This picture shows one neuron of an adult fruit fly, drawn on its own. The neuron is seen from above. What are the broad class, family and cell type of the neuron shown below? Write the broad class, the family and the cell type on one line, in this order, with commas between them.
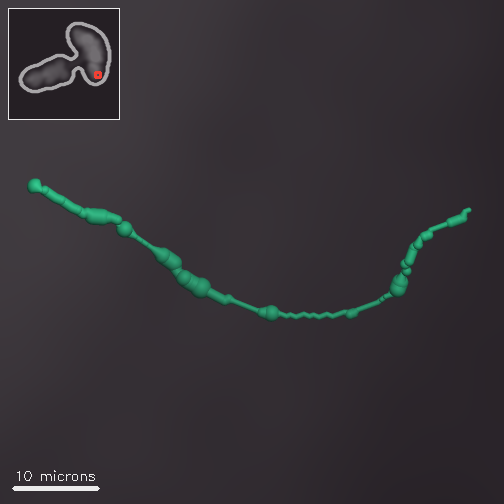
photoreceptor or other optic-lobe sensory neuron, class visual, R8y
